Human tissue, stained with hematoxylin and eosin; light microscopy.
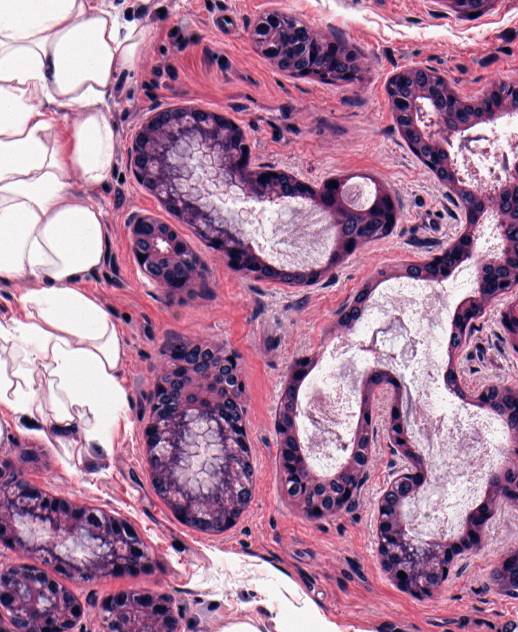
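Minor salivary gland. Along the upper left edge, I take the large, empty, clear polygonal spaces to be adipocytes. Pink fibrous collagenous stroma surrounds and separates the glandular units throughout. Cells in the left rounded units have pale, finely bubbly cytoplasm, nuclei pressed against the outer edge. Right of centre, a large irregular lumen holds pale grey, wispy material.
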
